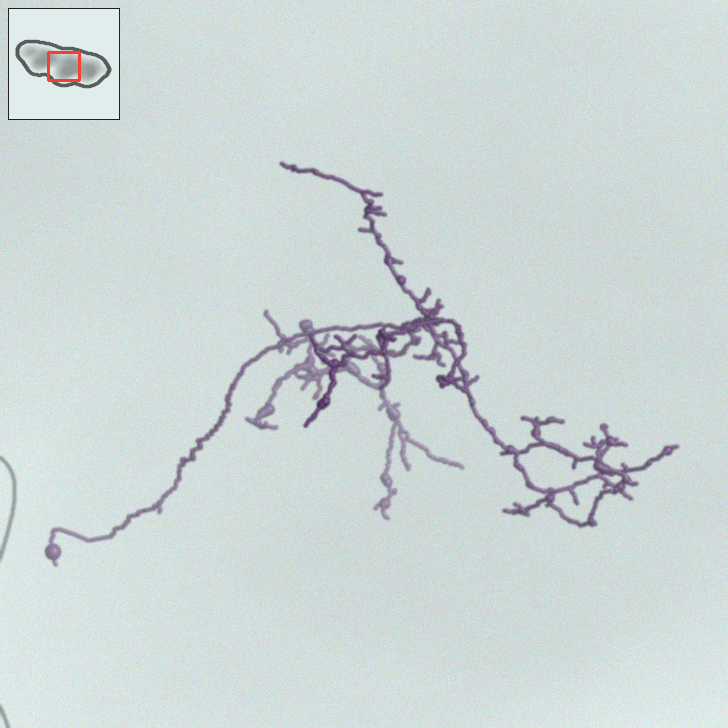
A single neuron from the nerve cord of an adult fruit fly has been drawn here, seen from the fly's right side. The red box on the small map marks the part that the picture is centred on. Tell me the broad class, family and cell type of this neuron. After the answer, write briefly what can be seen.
This is a nerve-cord intrinsic neuron. Its family is hemilineage 21A. It is of cell type IN21A095. The picture shows dozens of branch ends. As drawn here it is wider than it is tall.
